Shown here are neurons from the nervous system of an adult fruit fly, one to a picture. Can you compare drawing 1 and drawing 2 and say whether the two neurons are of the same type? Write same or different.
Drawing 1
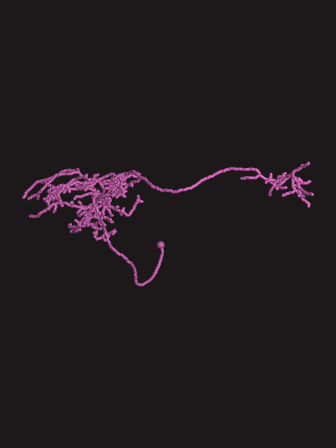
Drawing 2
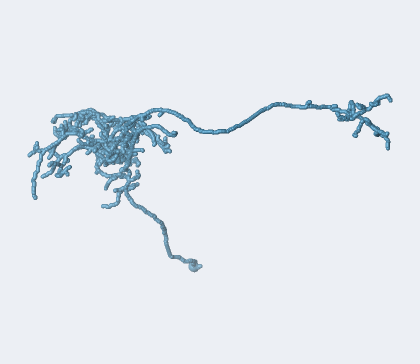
same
